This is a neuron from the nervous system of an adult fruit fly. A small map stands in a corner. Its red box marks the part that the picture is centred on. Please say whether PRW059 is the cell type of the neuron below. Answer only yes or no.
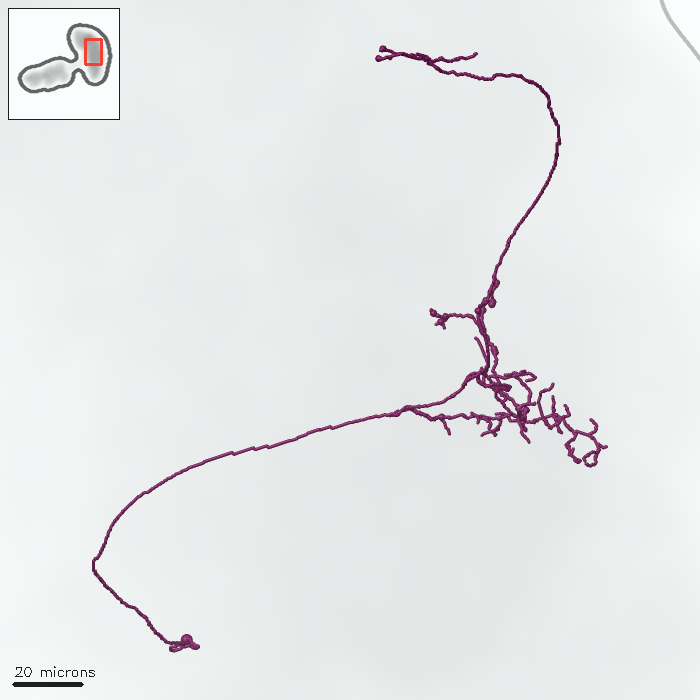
no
